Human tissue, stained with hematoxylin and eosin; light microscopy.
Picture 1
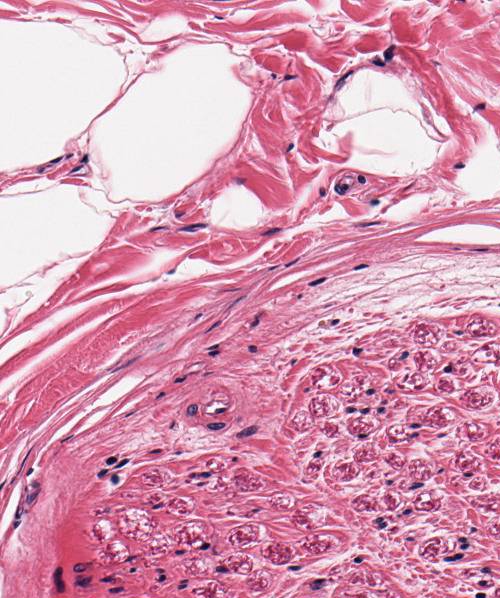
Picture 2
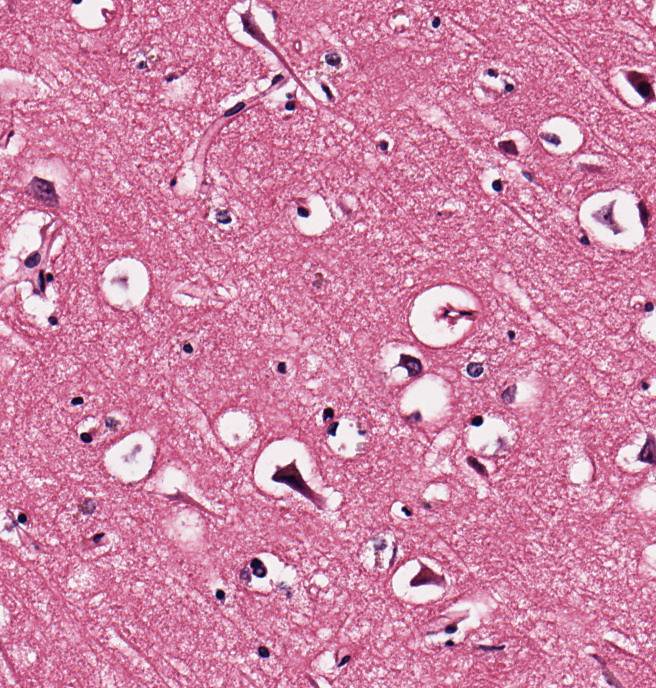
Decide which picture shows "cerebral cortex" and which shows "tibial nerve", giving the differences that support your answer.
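The tibial nerve appears in picture 1 and the cerebral cortex in picture 2. In the nerve, a rounded bundle of cross-cut fibres fills the lower right, with small dark oval nuclei among the round fibre profiles. At the bundle's left edge, a small vessel with a few nuclei sits in the layered sheath. The cortex is instead a pink, finely fibrillary, finely vacuolated neuropil with cells scattered singly. Many neurons have shrunken, angular, dark cell bodies, several triangular with a single tapering process, as in the lower centre.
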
